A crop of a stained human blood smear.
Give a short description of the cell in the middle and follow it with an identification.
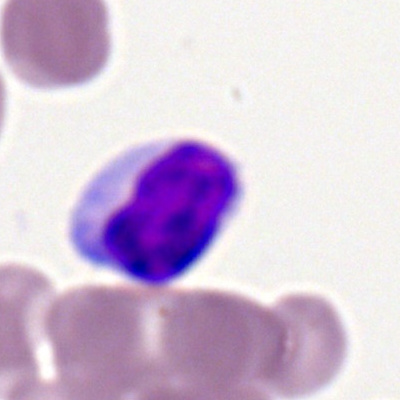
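Position first: the nucleus lies toward the right side of the cell. Next, the chromatin is dense and dark purple, with darker clumps. Then the cytoplasm, which is pale blue and moderate in amount, widest on the left. The cell is a lymphocyte.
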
